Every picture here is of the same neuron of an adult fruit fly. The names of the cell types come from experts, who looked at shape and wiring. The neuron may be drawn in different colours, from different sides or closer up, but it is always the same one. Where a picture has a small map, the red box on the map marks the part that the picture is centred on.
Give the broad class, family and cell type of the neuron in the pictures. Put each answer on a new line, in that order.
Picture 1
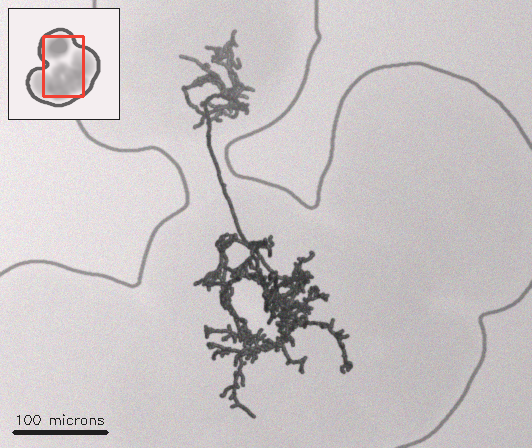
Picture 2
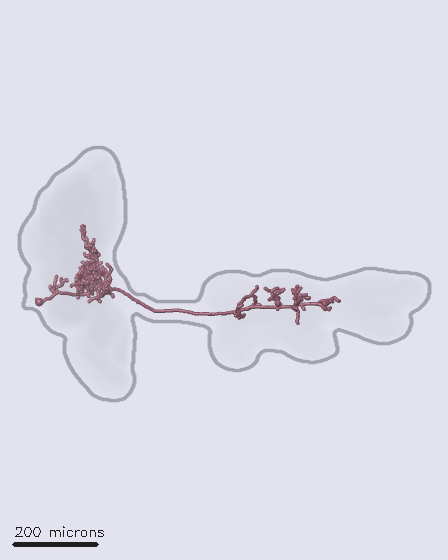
descending neuron
DNb
DNb07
